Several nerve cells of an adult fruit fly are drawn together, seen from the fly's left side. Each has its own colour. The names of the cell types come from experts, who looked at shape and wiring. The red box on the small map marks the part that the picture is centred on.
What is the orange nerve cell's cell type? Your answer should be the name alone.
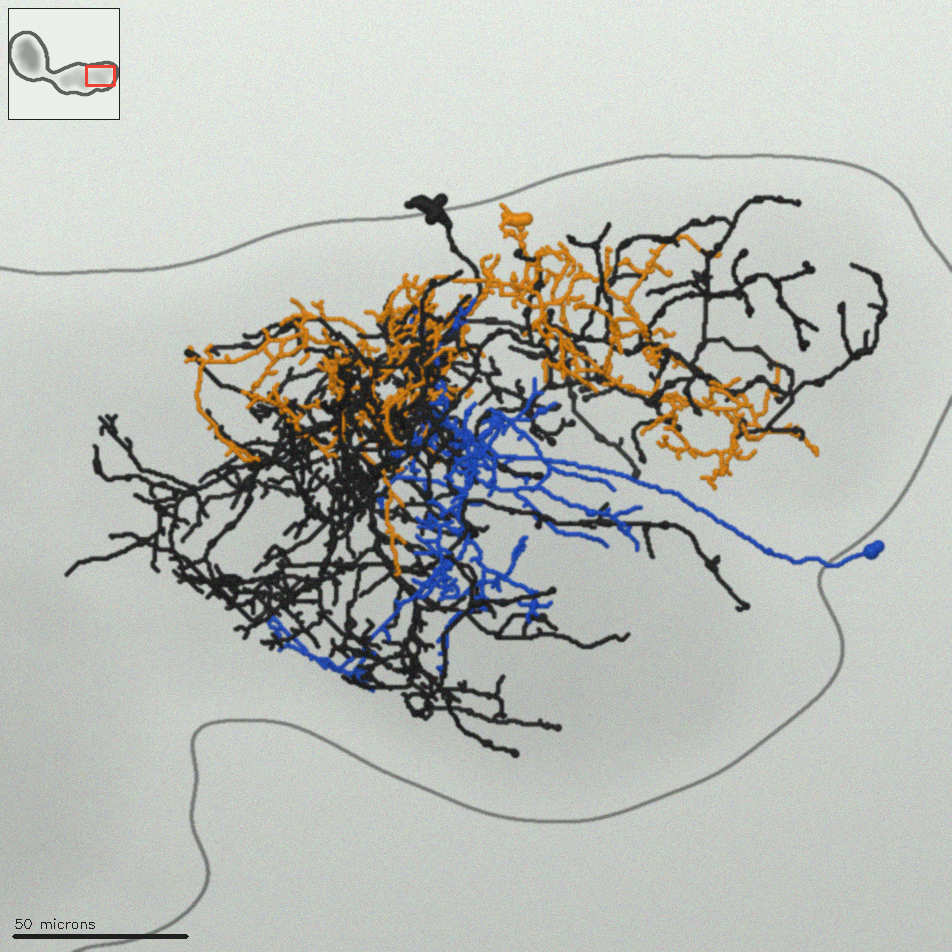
INXXX045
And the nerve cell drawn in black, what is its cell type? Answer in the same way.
IN09A011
